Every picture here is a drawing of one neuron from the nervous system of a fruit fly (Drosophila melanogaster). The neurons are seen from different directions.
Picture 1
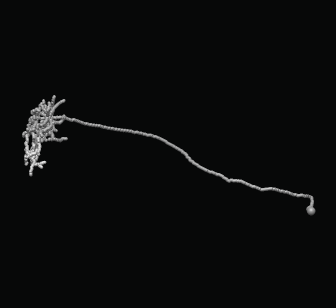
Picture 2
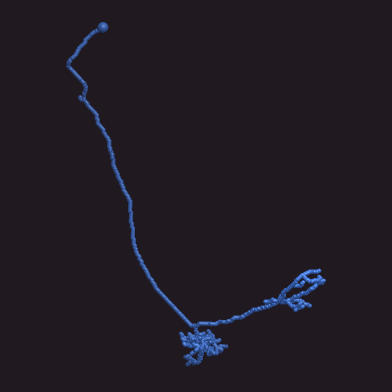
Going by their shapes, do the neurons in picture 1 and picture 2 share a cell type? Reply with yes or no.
yes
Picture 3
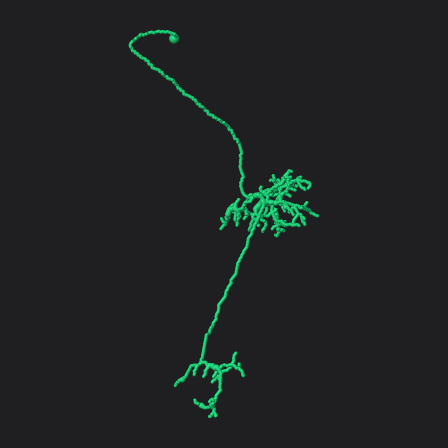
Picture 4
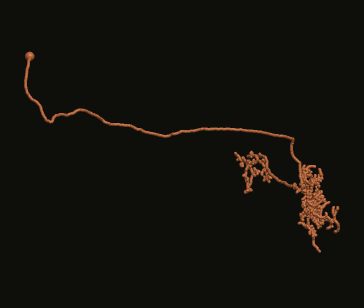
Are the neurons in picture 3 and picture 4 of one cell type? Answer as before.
yes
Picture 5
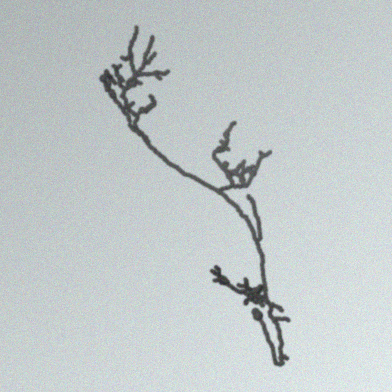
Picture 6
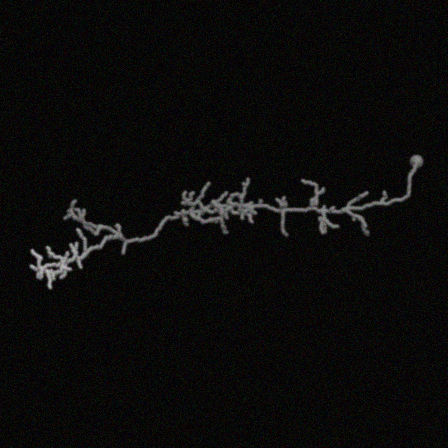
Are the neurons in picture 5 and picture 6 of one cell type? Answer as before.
no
